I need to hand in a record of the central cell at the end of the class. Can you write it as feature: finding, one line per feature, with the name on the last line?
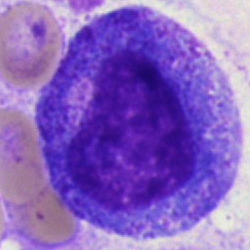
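Colour: deep blue cytoplasm
Rim: cytoplasm around the whole nucleus
Granules: fine, purple, scattered through the cytoplasm
Zone: paler cytoplasm beside the nucleus, upper-left side
Name: promyelocyte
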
